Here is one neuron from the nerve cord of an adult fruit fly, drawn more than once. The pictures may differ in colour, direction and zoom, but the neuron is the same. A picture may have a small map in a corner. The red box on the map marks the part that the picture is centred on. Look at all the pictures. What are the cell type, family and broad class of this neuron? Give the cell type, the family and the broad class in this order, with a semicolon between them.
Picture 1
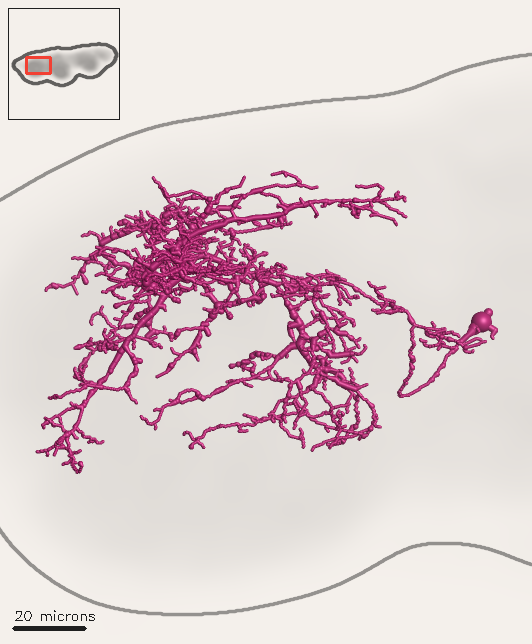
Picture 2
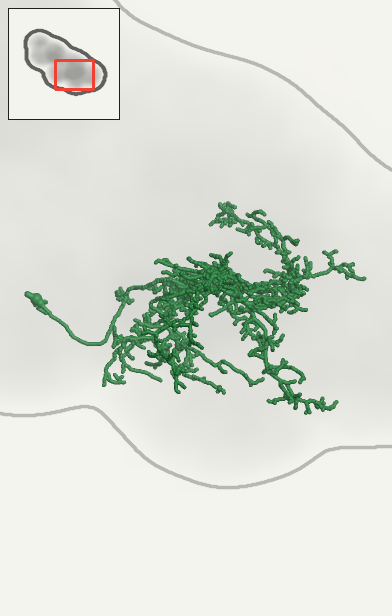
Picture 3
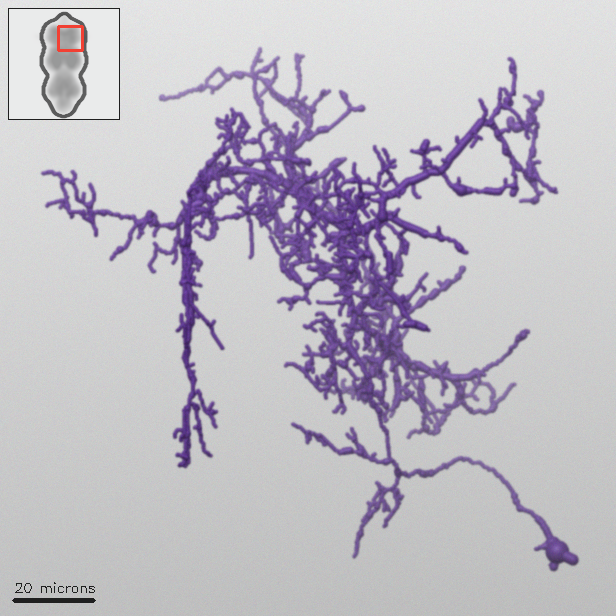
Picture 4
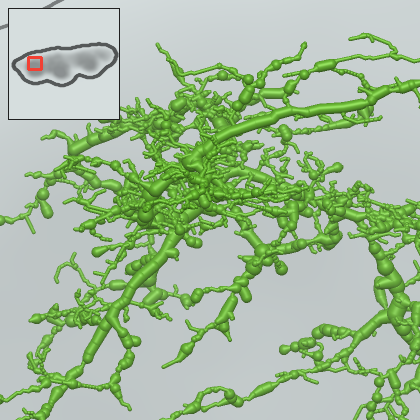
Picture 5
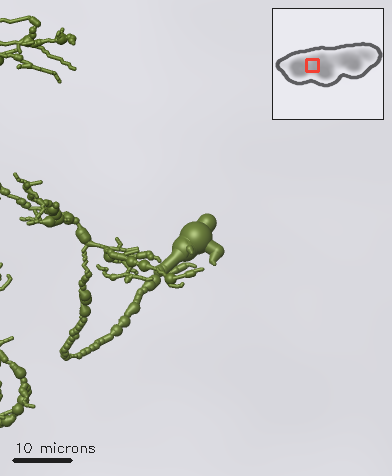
IN03B019; hemilineage 03B; nerve-cord intrinsic neuron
